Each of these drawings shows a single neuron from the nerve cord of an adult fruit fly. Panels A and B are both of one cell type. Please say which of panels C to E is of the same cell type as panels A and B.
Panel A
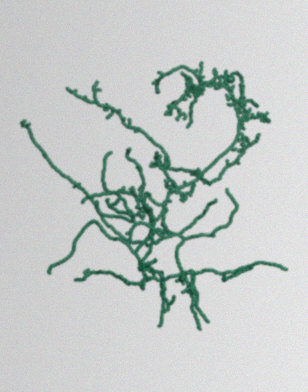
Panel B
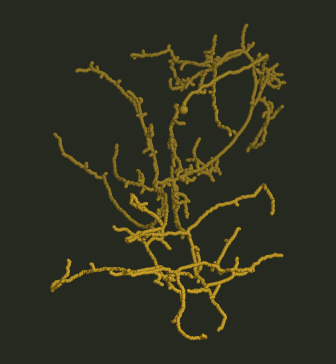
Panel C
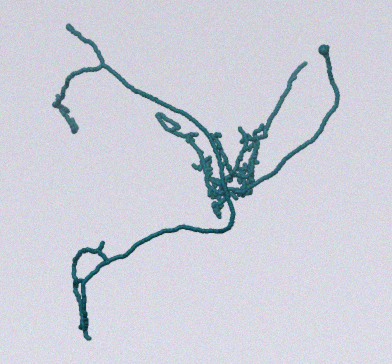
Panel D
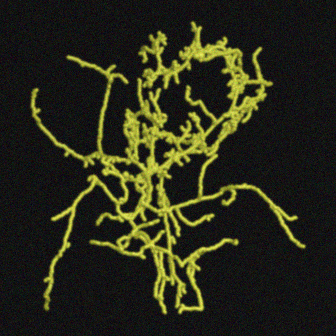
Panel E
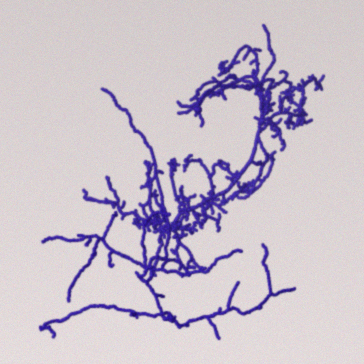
D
